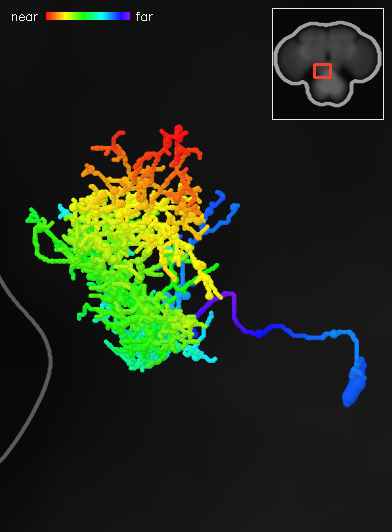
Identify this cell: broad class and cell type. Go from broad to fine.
central-brain intrinsic neuron; GNG190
